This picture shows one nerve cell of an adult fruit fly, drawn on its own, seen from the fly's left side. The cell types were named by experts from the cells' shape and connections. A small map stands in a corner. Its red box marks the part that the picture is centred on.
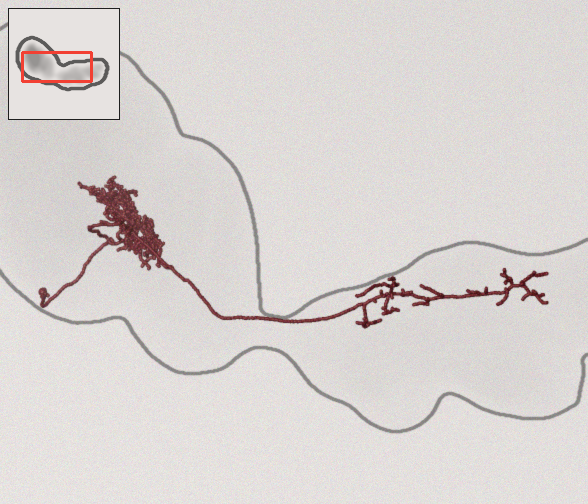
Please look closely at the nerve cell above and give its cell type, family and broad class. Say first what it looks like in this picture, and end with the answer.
The cell body is on the left of the picture. In this view it is more than twice as wide as it is tall. Its cell type is DNg71. Its family is hemilineage MD3. Its broad class is descending neuron.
